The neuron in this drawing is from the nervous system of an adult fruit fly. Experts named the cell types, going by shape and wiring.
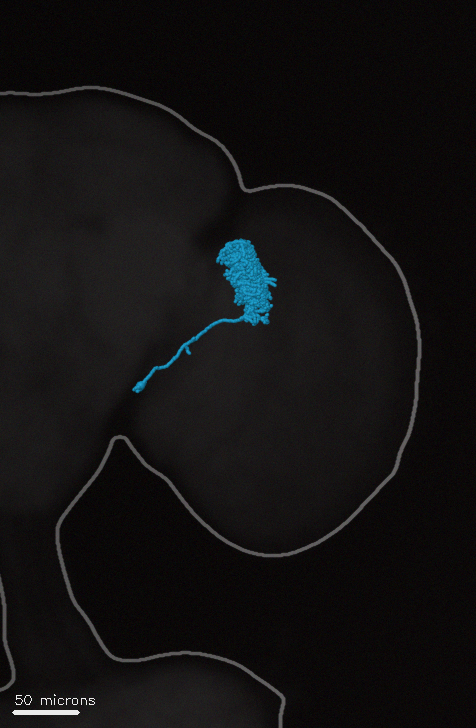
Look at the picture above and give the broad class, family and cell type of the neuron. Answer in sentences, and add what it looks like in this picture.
Its broad class is optic-lobe intrinsic neuron. Its family is Li. Its cell type is Li17. By the scale bar it is about 120 microns tall in this view. As drawn here it is about as wide as it is tall.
